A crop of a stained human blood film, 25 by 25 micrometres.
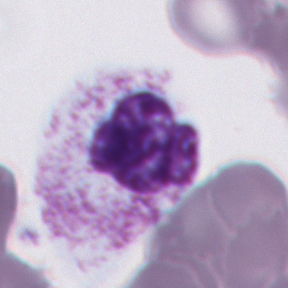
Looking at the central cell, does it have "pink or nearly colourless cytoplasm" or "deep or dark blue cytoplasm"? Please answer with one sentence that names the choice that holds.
What is seen in its cytoplasm is pink, salmon or almost no colour, without blue or grey.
